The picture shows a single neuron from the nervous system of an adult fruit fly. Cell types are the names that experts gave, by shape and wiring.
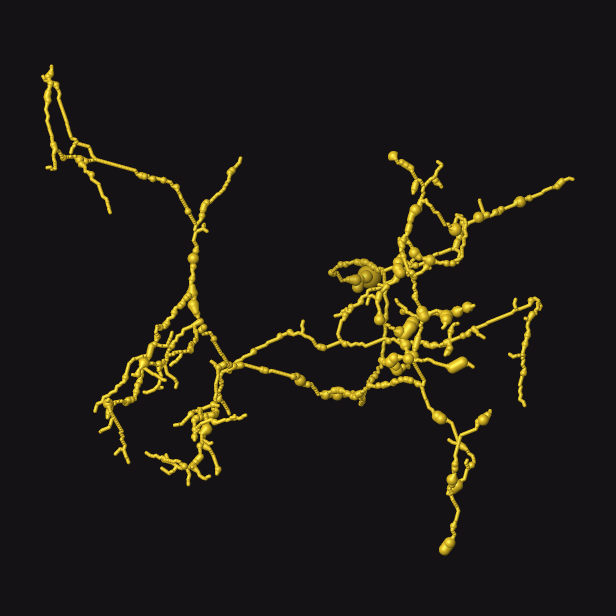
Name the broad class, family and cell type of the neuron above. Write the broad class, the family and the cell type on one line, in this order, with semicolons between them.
central-brain intrinsic neuron; hemilineage PSp1; PS192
